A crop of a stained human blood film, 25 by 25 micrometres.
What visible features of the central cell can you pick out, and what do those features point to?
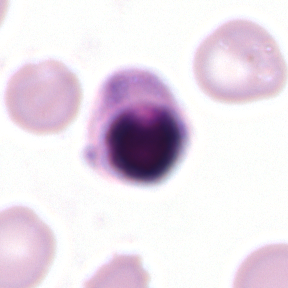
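First, the outline: a small rounded bulge projects from its lower left edge. Next, the nucleus: chromatin dense and dark purple throughout, with no nucleolus to be seen. Last, the cytoplasm: no vacuoles visible. The cell is a normoblast.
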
